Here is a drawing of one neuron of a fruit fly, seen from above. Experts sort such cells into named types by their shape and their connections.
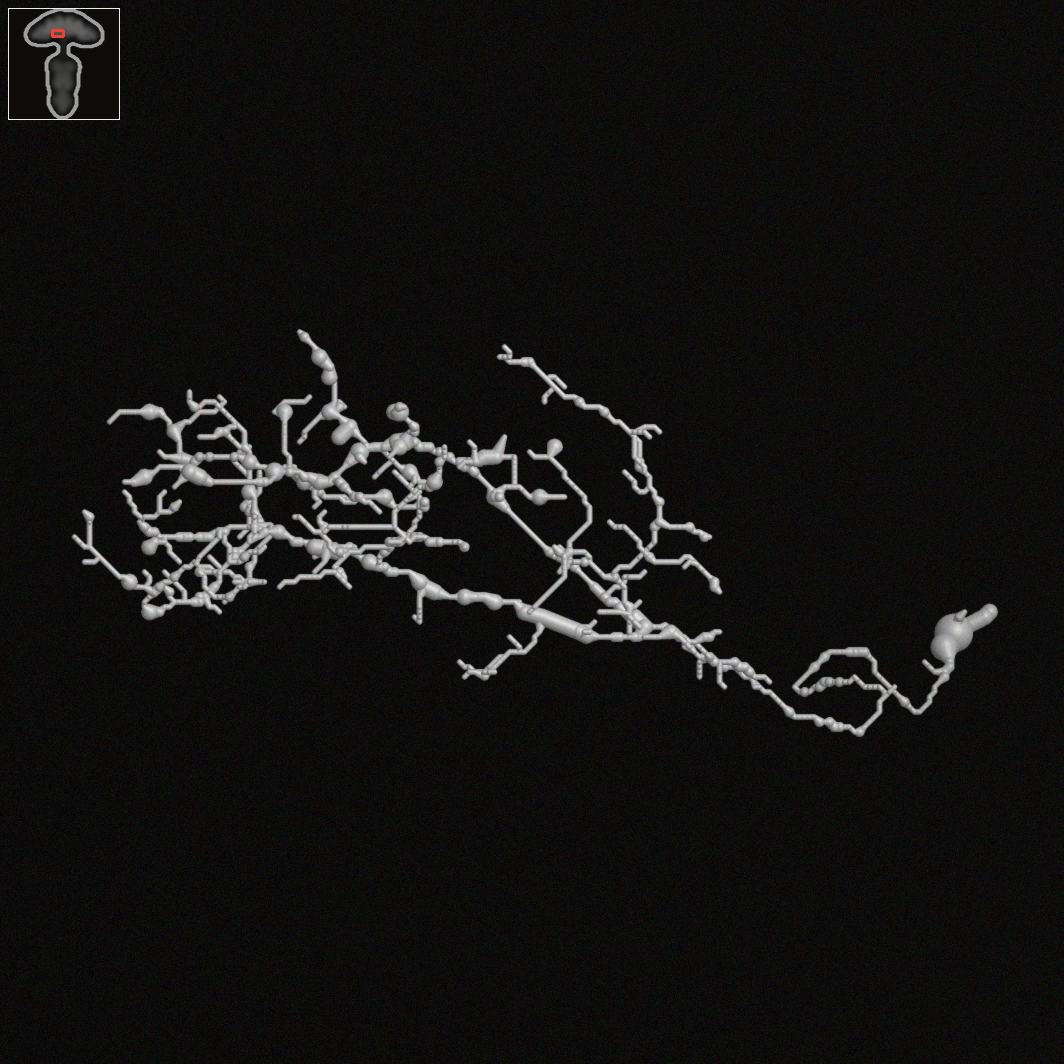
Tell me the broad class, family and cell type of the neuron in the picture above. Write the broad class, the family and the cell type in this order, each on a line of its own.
central-brain intrinsic neuron
hemilineage LB3
CB2792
